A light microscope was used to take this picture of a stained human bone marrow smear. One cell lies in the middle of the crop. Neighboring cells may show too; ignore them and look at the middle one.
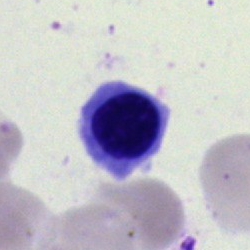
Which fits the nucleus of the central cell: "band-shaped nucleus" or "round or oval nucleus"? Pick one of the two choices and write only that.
Round or oval nucleus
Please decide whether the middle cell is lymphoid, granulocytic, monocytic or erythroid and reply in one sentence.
Lineage classification of the central cell is erythroid.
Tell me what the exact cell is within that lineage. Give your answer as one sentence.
The middle of this crop is occupied by an erythroblast.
